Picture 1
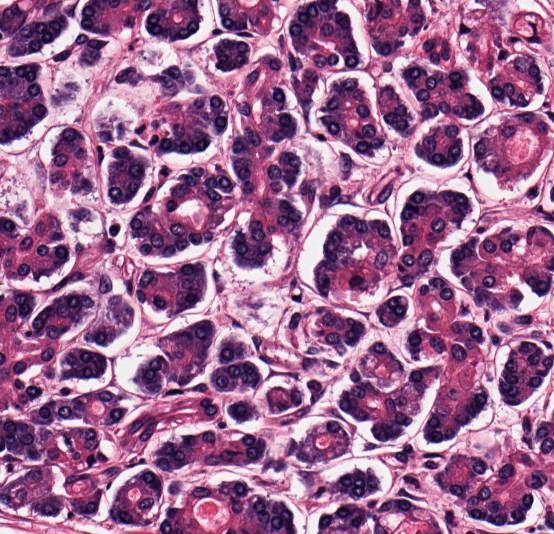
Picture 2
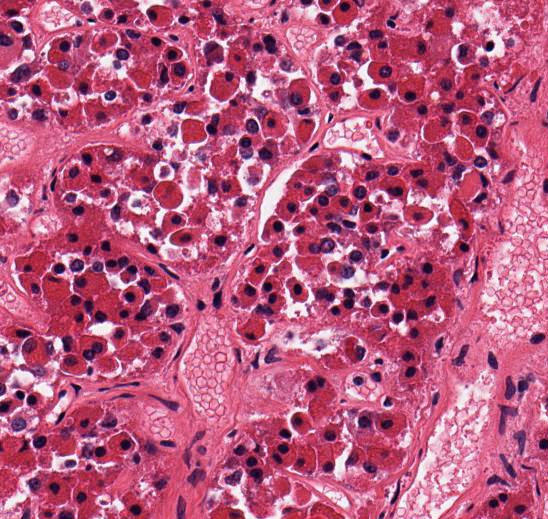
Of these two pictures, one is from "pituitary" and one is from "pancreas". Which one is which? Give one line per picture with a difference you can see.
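Picture 1: pancreas. The whole field is filled with closely packed rounded glandular units separated only by thin strands of stroma.
Picture 2: pituitary. No glands or tubules with lumens are formed by the cells.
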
